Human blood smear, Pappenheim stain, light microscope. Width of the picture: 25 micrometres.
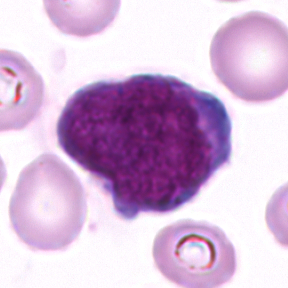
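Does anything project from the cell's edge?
Yes: a small rounded bleb on the lower edge.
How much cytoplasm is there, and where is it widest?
Only a narrow rim, widest on the right side.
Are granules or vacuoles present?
Neither is visible.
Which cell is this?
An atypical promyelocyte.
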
